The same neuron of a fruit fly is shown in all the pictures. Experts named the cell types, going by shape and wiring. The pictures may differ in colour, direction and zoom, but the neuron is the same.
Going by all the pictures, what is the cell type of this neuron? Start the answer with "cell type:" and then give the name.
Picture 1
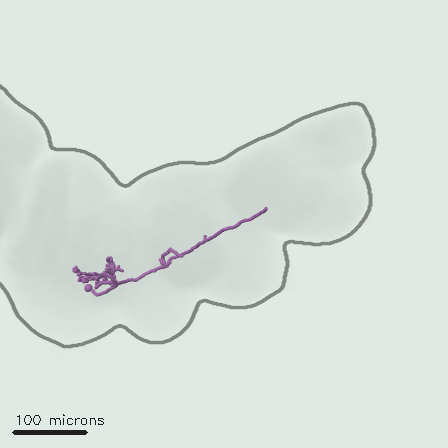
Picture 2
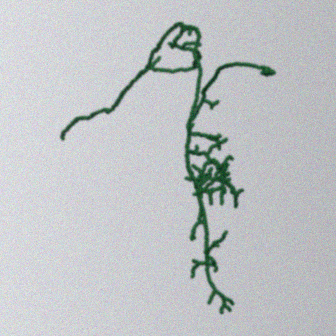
cell type: IN10B032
